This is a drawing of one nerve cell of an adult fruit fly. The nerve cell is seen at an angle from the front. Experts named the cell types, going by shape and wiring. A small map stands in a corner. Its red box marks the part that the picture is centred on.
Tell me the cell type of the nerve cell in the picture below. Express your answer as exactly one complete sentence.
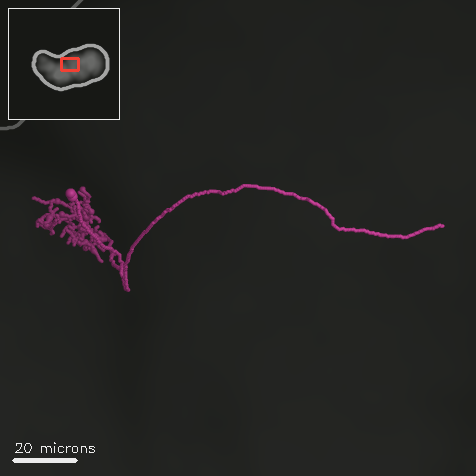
This nerve cell is categorized as cell type LC10b.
